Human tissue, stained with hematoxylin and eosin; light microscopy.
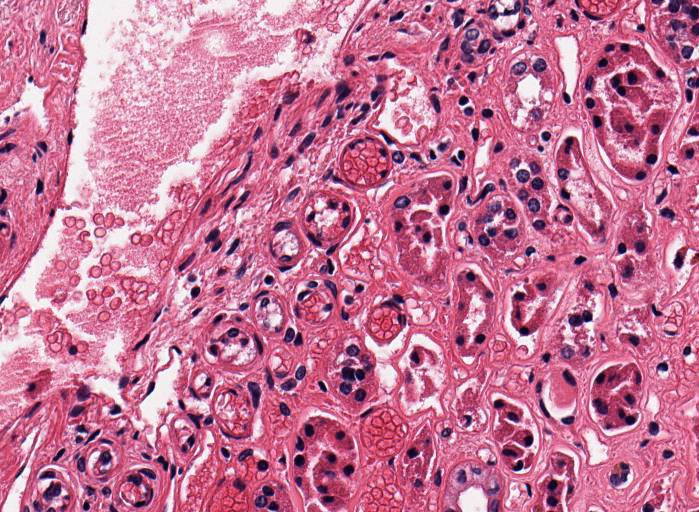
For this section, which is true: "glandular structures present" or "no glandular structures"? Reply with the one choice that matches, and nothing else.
Glandular structures present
